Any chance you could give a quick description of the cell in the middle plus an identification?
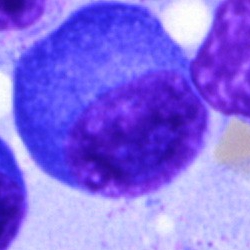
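Notice the nucleus sitting off-centre, down in the lower right part of the cell. Its chromatin looks mottled, darker purple areas among small paler spots. There's plenty of cytoplasm, more than half the cell, and it's stained a deep blue. That's a plasma cell.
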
